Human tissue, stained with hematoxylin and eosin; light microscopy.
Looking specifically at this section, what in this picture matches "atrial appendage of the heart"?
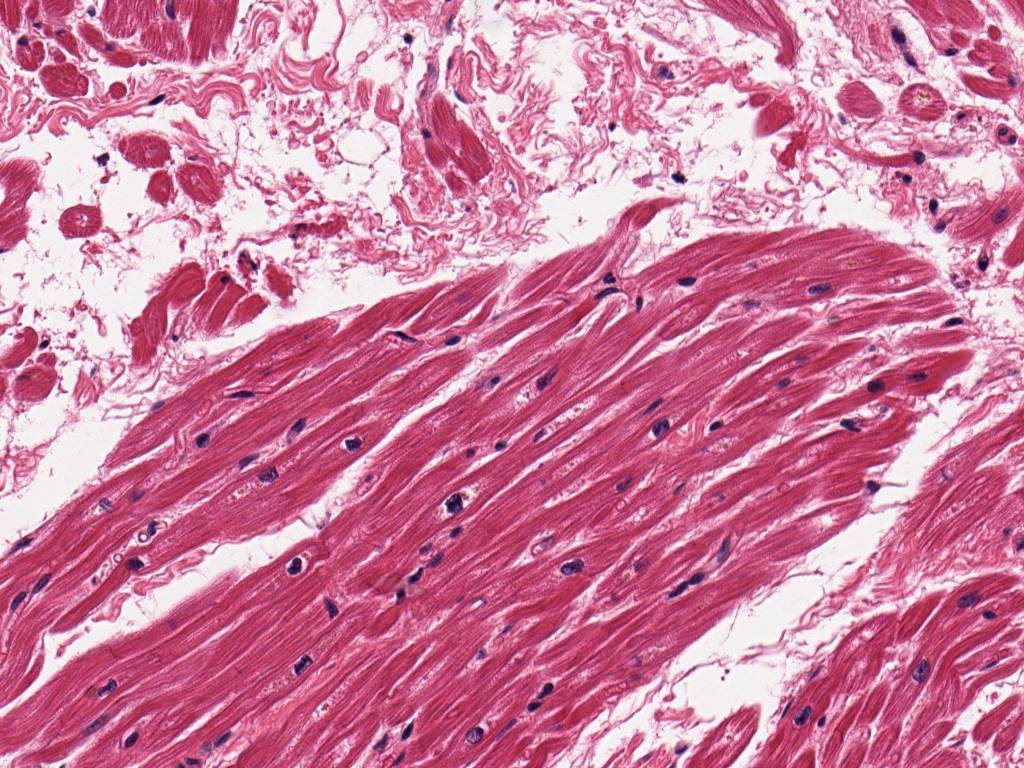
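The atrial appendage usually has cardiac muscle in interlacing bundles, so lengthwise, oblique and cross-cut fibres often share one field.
That agrees with this section: a broad band of lengthwise fibres crosses the centre diagonally, lower left to upper right, with cross-cut fibres upper left. There they are scattered in loose, pale pink, wispy connective tissue with many clear spaces. The central fibres branch and join neighbours rather than running as separate parallel cylinders. White clefts split that band into strands and separate it from the tissue above.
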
